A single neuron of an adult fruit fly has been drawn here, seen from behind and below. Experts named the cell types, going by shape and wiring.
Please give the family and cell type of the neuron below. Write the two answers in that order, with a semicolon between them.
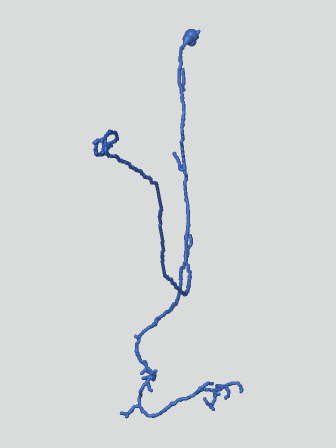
PI; PI3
